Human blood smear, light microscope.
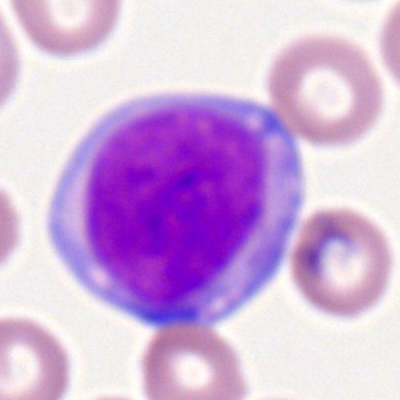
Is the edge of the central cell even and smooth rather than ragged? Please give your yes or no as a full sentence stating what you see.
Yes, what bounds this cell is a smooth, even outline.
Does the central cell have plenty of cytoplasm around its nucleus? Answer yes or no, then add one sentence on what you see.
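No. The nucleus fills most of the cell, leaving a narrow rim of cytoplasm.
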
